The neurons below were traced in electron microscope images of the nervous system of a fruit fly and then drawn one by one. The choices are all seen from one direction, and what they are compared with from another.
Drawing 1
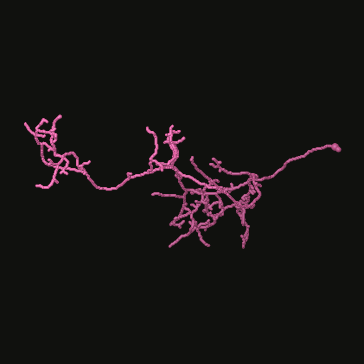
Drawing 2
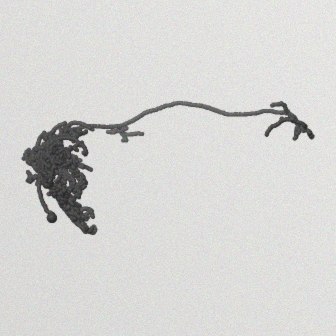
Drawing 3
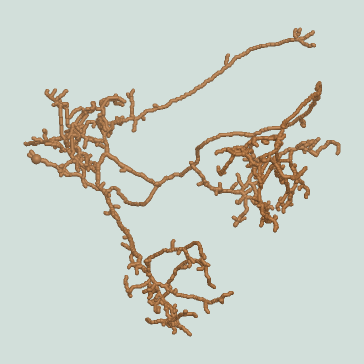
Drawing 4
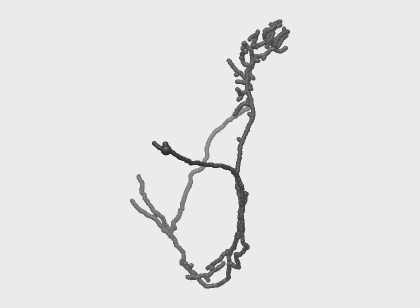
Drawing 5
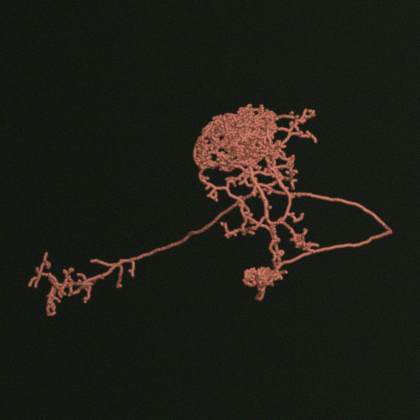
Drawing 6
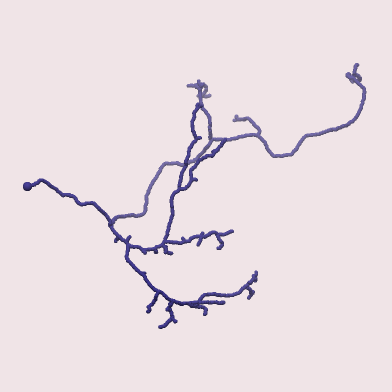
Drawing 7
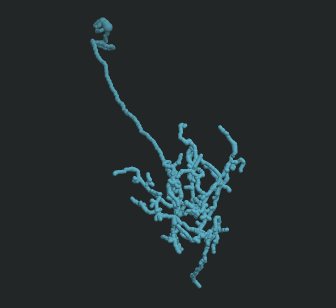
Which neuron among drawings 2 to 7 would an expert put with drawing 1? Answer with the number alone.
6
